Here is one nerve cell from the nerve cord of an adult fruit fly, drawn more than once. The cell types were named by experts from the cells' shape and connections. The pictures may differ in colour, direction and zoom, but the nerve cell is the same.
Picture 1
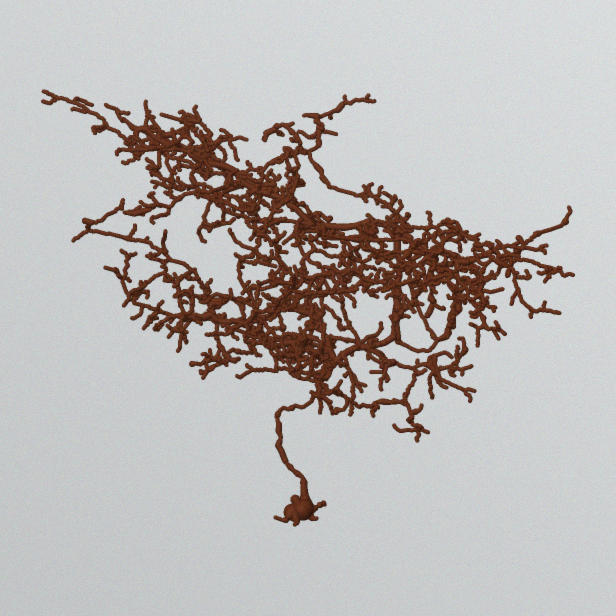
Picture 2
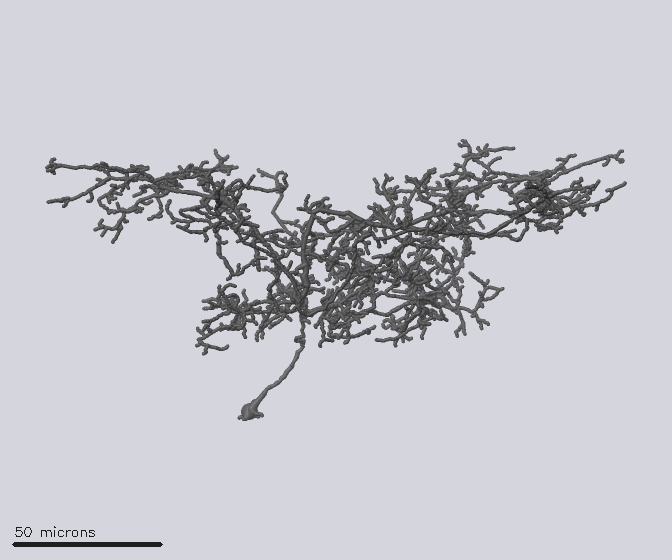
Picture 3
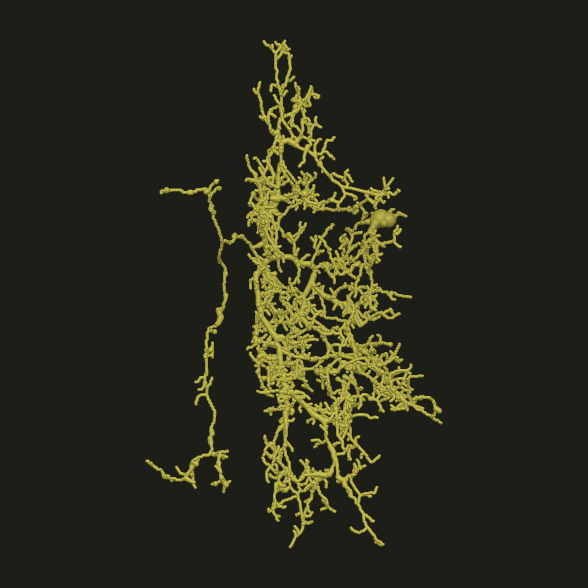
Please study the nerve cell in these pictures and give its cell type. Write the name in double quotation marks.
"IN06B021"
